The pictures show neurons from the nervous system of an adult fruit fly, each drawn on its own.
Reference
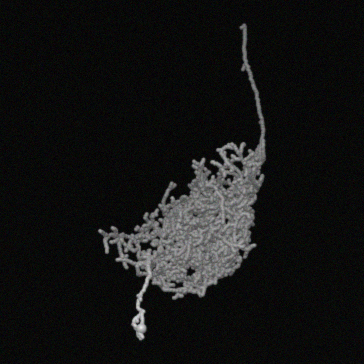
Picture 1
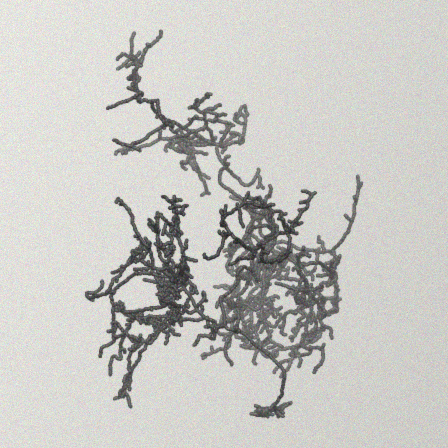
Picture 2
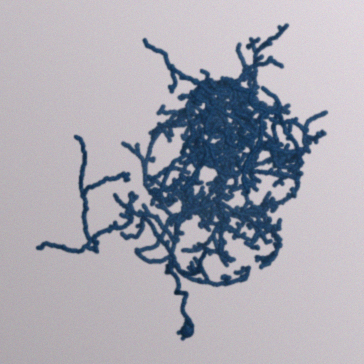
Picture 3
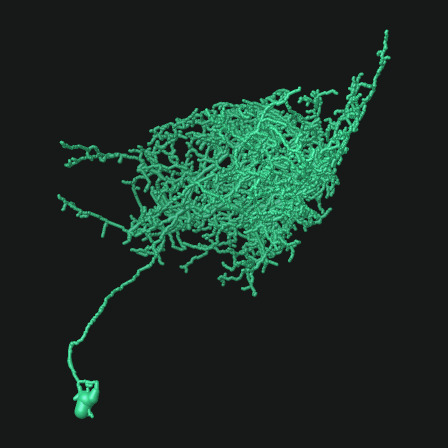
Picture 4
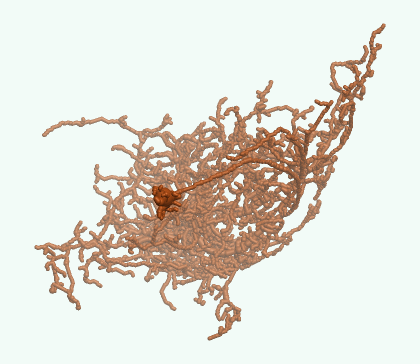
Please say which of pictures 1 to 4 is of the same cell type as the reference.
Picture 3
